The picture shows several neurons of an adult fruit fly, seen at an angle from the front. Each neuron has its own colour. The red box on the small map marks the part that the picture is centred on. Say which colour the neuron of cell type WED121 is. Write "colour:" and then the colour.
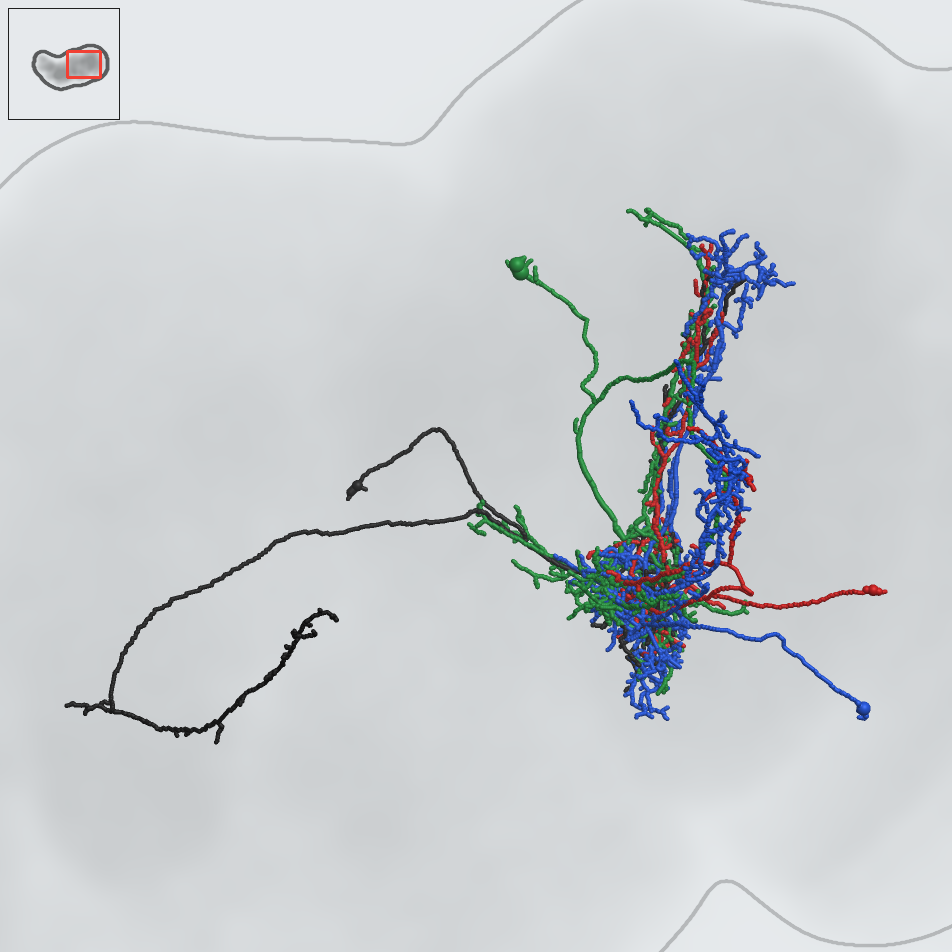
colour: green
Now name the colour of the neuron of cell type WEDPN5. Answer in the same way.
colour: blue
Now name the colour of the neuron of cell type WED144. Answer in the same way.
colour: black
